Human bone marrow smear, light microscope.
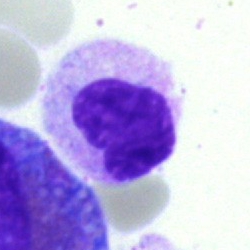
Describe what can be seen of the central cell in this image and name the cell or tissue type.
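A roughly round outline with a smooth edge encloses a nucleus that is indented into a kidney-like shape and lies off-centre toward the right. The cytoplasm is pale lilac-pink. The cell is a metamyelocyte.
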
